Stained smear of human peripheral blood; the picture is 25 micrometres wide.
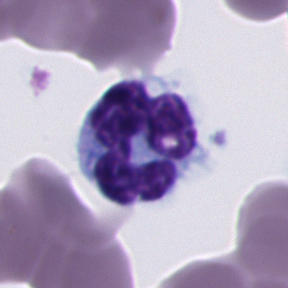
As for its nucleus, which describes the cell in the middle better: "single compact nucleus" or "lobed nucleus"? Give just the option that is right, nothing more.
Lobed nucleus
